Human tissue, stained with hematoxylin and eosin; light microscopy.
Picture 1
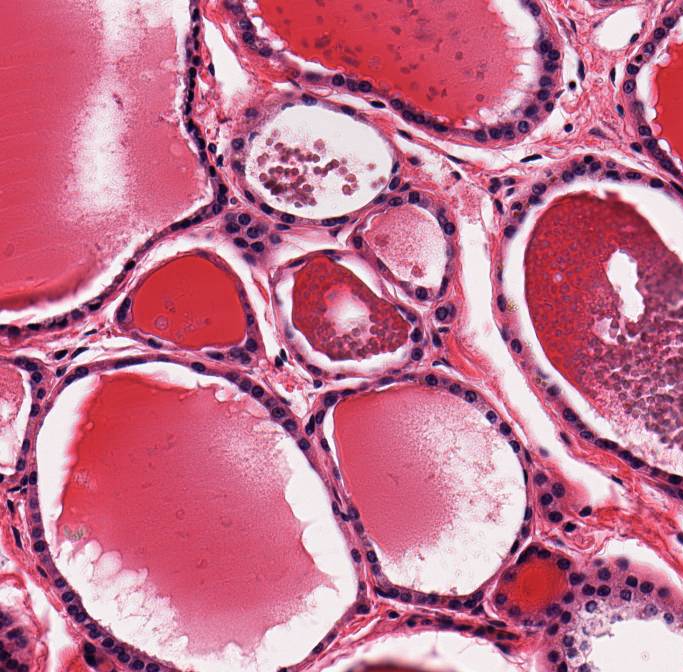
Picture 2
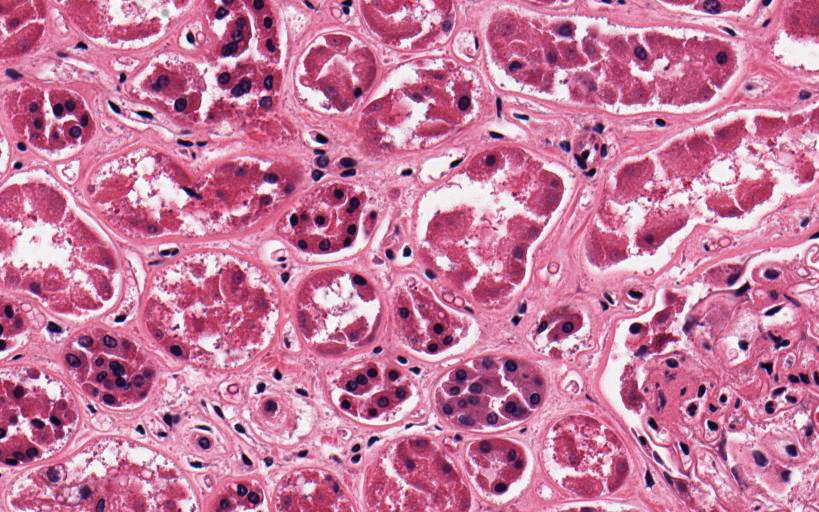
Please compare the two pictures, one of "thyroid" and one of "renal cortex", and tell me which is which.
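That first one's thyroid; the second is renal cortex. The thyroid follicles have a single layer of flattened to low cuboidal cells, their small, round, dark nuclei set in one row around each follicle. Most lumens are full of homogeneous pink-red colloid, though the big follicle on the right has many round cells scattered through its colloid around a central clear gap. In the renal cortex, the tubule cells carry abundant, coarsely granular, deeply eosinophilic cytoplasm, and many tubule centres show irregular white clefts among detached granular pink fragments.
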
